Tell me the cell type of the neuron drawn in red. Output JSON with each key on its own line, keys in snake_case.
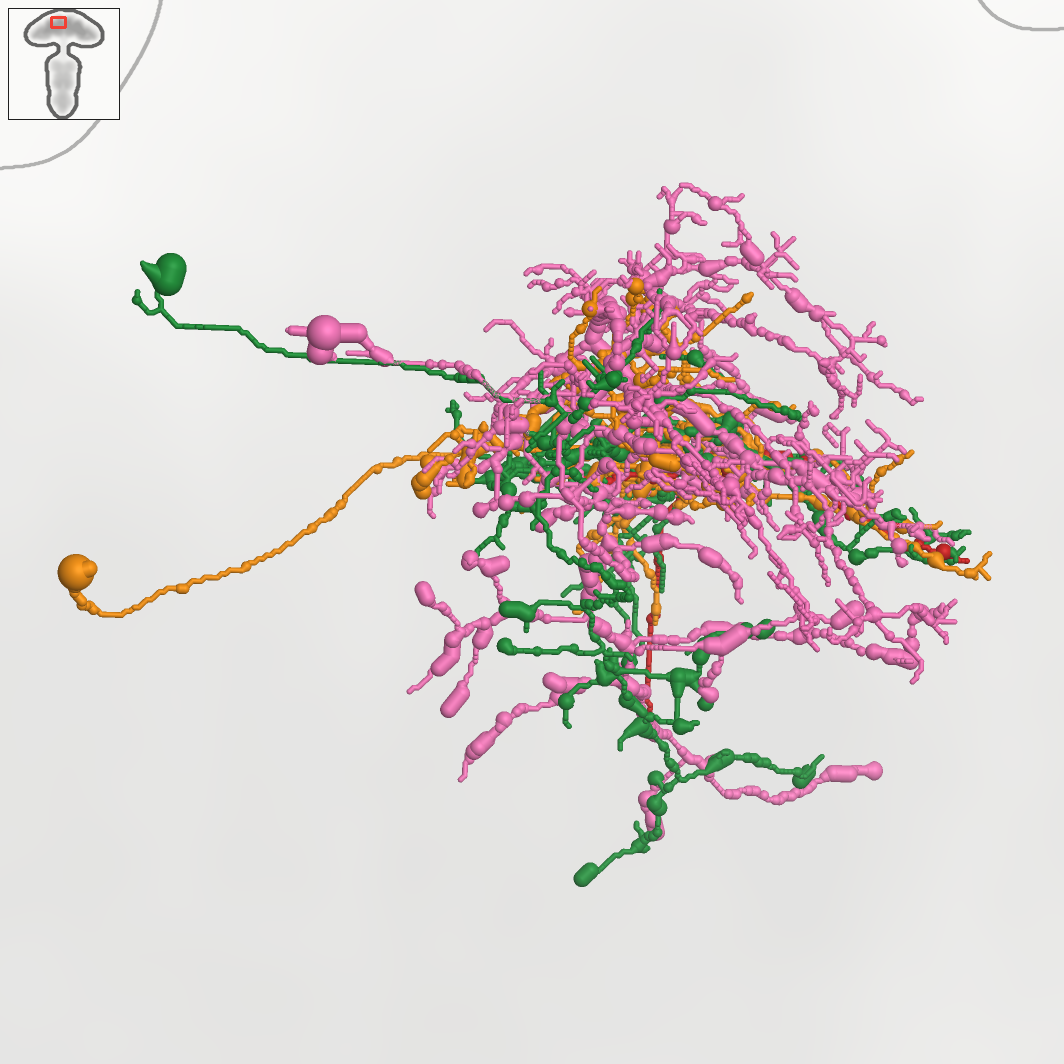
{
 "cell_type": "TPMN1"
}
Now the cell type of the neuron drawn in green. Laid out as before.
{
 "cell_type": "GNG412"
}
